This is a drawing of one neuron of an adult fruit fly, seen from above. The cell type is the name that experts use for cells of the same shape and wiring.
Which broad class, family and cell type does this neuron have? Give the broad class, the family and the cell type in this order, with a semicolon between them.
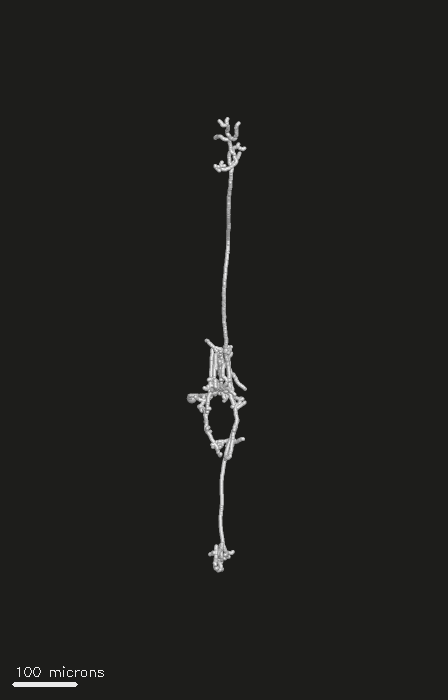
ascending neuron; hemilineage 05B; AN05B071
